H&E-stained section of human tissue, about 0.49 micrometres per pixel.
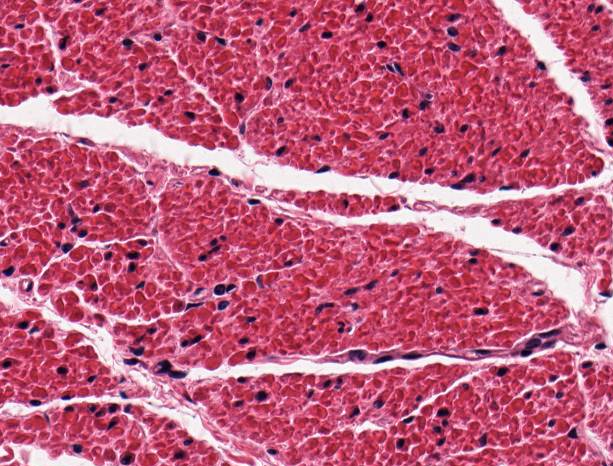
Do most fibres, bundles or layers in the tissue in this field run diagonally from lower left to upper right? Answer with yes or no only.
No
